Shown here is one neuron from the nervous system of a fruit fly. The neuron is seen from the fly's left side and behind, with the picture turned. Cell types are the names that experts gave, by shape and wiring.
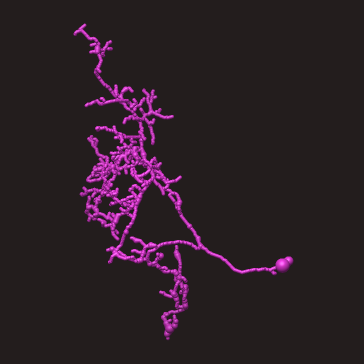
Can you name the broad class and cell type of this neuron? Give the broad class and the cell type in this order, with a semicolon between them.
central-brain intrinsic neuron; CB1206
